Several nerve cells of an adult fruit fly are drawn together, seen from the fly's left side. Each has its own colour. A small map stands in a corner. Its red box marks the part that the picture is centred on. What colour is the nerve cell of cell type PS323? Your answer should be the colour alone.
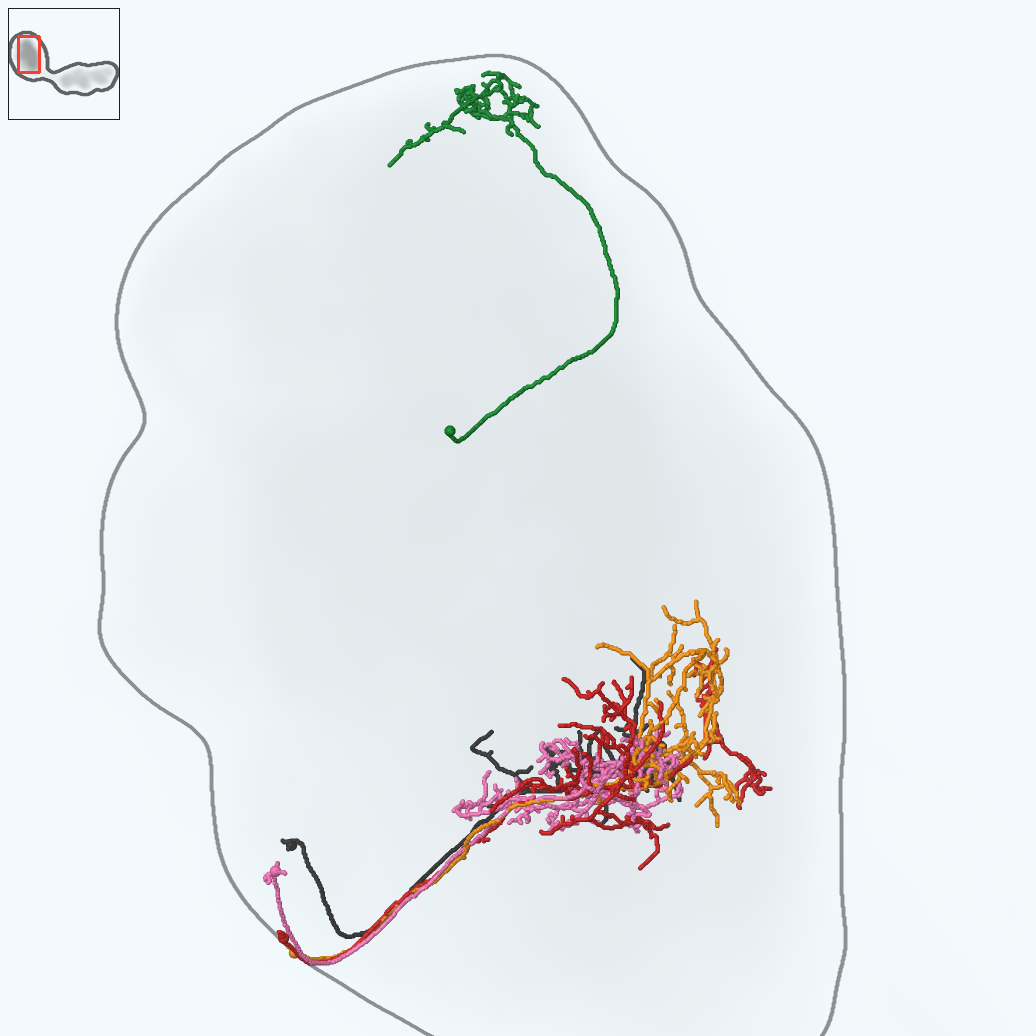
orange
